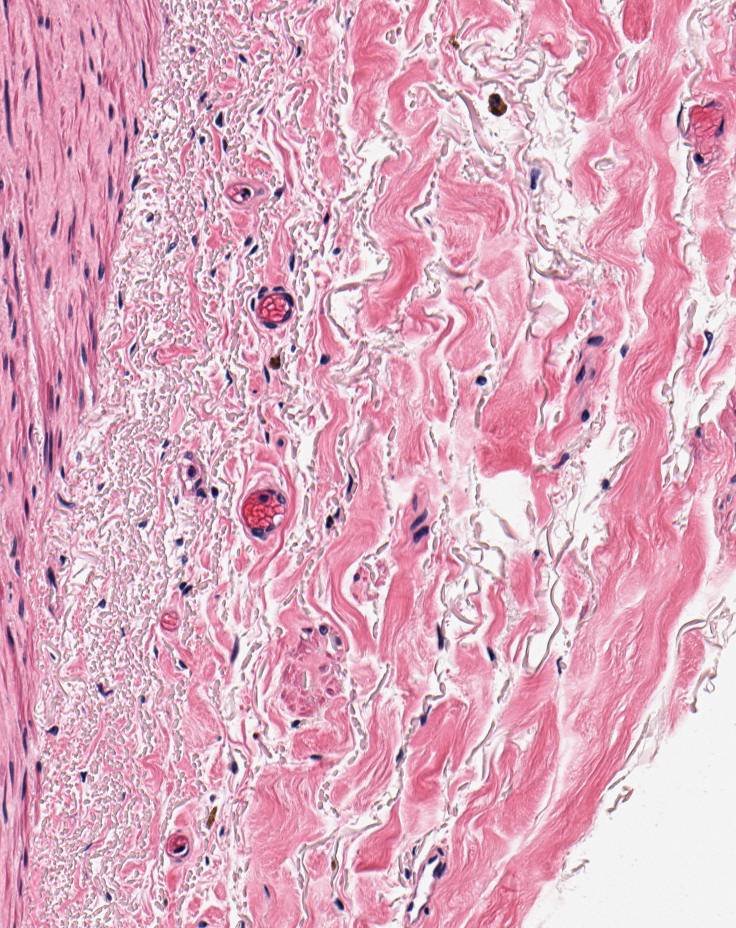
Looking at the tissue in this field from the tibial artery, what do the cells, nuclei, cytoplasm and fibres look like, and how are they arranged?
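Find three vertical zones. At the left edge, a compact band of fibres with cigar-shaped nuclei runs top to bottom; next comes a pale loose zone, then coarse collagen bundles over the right half. Small round vessels filled with red cells sit mostly in the loose zone.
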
